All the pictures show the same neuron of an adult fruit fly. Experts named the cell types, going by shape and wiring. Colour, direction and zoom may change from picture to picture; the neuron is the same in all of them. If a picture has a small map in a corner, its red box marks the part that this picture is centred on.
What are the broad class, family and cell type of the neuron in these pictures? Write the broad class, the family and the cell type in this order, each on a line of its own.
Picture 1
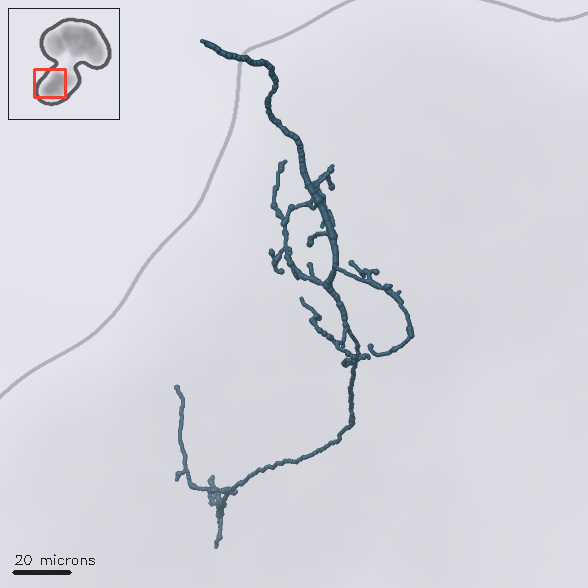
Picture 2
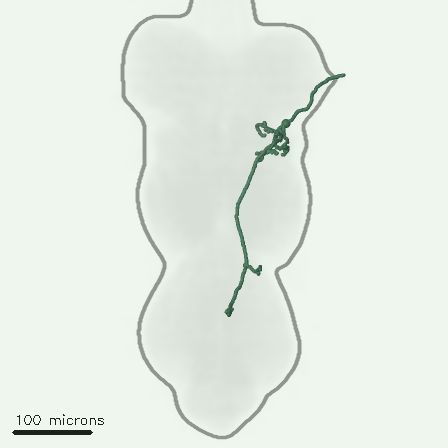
sensory neuron entering the nerve cord
class mechanosensory proprioceptive
SNpp32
